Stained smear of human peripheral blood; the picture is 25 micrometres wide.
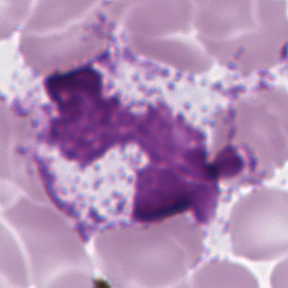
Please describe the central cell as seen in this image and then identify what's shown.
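First, the nucleus: irregular, deeply indented and made up of several lobes. It runs across the cell from upper left to lower right. Next, the chromatin stains dark purple. Last, the cytoplasm is very pale, nearly colourless. This is a segmented neutrophil.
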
